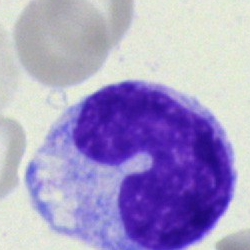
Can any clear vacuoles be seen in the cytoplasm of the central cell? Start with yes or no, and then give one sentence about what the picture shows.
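Yes. The cytoplasm contains several small clear vacuoles.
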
